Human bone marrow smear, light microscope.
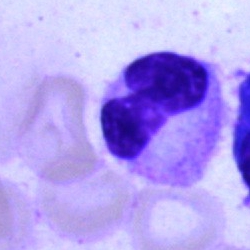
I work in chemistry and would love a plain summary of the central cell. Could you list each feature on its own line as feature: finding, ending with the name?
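Nucleus position: toward the upper left part of the cell, as far as I can tell.
Chromatin: dark purple and dense, I'd say.
Cytoplasm: pale lilac.
Granules: fine, pinkish-violet, scattered through the cytoplasm.
Name: band neutrophil.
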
